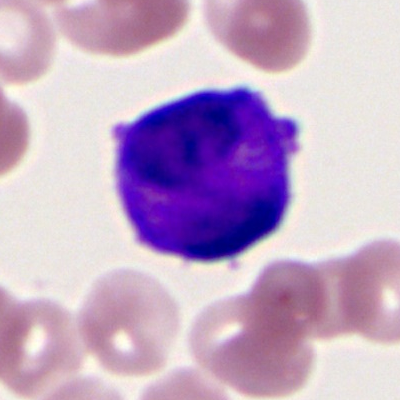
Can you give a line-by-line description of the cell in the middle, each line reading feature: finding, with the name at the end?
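Outline: roughly round, with an uneven, bumpy edge
Margin: small knob-like blebs protruding at upper left and upper right
Staining: deep, dark purple throughout
Cytoplasm: no distinct pale rim visible around the dark staining mass
Name: myeloblast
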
